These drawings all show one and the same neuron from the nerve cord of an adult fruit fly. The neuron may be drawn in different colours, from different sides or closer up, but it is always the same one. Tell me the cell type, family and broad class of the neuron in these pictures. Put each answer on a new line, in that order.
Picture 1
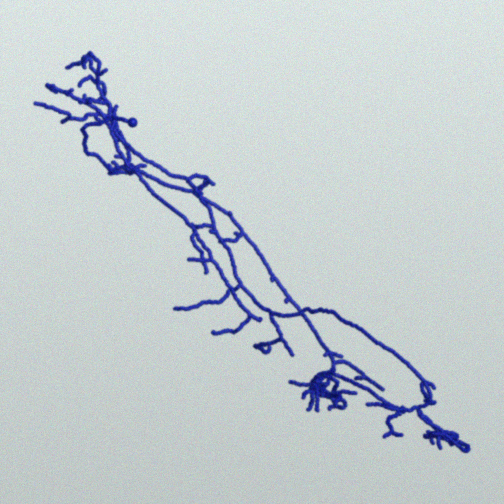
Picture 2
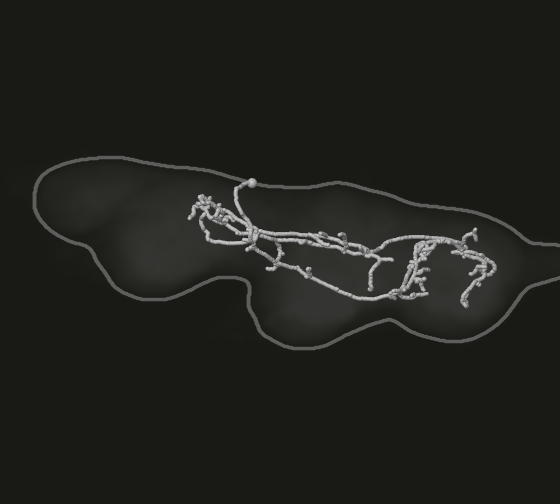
IN17A053
hemilineage 17A
nerve-cord intrinsic neuron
